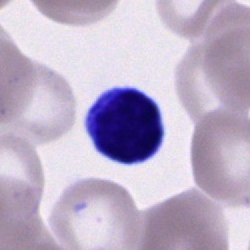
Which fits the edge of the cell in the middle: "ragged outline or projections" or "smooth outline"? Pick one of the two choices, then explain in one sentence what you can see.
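Smooth outline. The cell outline is roughly round with a smooth edge.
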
